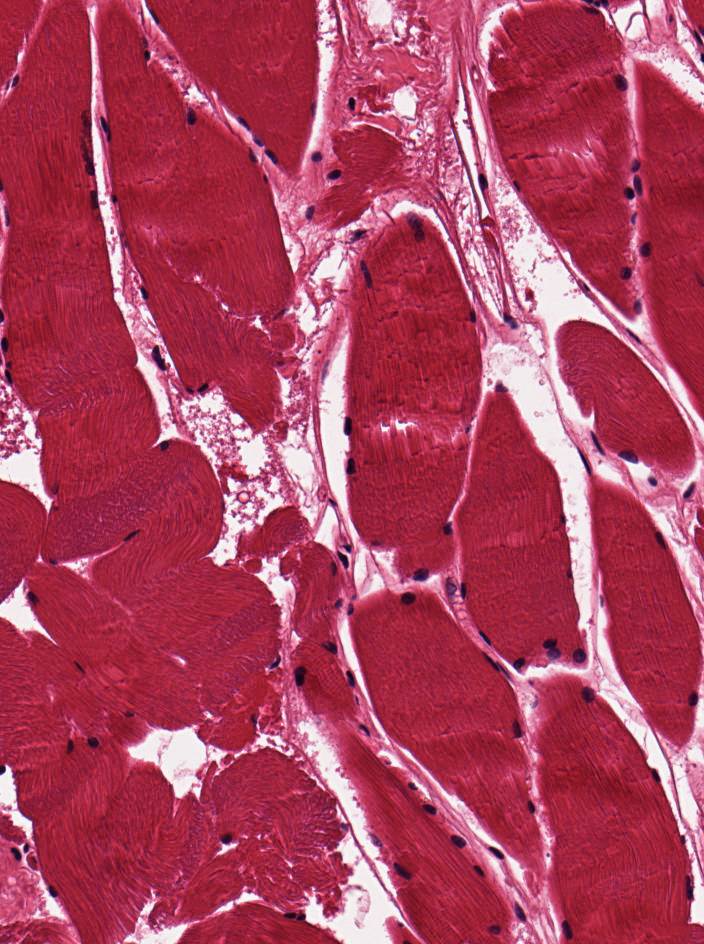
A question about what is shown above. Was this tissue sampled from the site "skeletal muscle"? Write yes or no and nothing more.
yes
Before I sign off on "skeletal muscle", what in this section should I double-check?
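The answer is skeletal muscle.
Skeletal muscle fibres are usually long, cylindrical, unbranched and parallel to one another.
In keeping, the large, elongated, deeply eosinophilic fibres, separated by pale gaps, mostly run roughly from top toward bottom, tilted diagonally.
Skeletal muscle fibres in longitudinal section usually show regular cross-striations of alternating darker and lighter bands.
Fine striations show within the fibres' cytoplasm. What fits less neatly: the fibres are cut obliquely rather than longitudinally. Their nuclei are small, dark and flattened, lying at the fibre edges.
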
